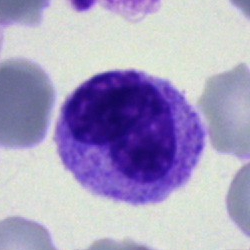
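Metamyelocyte: the middle cell of a stained human bone marrow smear. Taking each point in turn, the outline is roughly round with a smooth edge, and the nucleus lies off-centre toward the upper left. Next comes the cytoplasm, pale lilac and filled with fine granules, with no clear vacuoles seen in it.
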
